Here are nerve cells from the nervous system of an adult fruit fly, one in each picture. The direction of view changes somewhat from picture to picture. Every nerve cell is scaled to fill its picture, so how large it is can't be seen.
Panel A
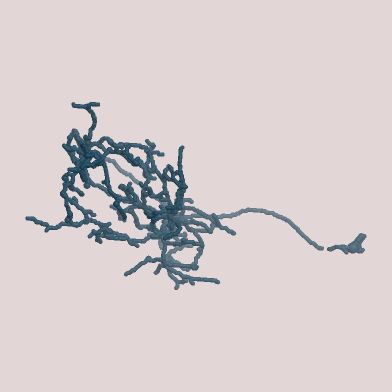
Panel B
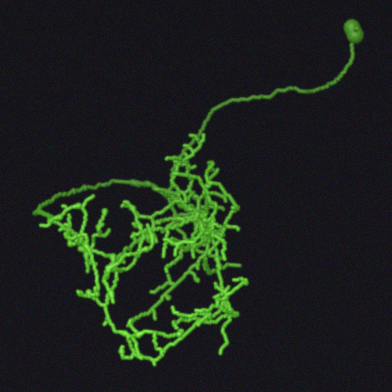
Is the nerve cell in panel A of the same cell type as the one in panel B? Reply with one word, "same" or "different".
different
